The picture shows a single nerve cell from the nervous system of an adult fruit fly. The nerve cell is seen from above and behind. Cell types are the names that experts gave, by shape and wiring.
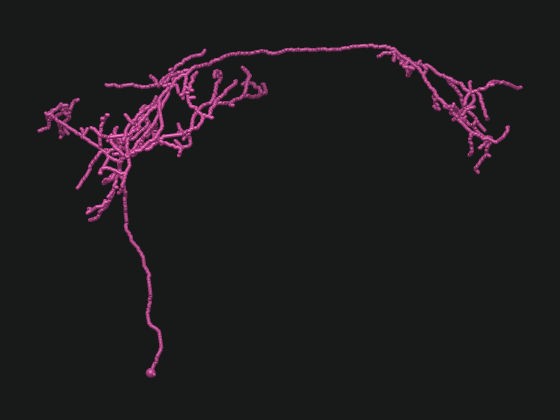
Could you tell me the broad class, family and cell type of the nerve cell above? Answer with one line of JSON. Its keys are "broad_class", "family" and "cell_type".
{"broad_class": "central-brain intrinsic neuron", "family": "hemilineage DM6_dorso_lateral", "cell_type": "SIP076"}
